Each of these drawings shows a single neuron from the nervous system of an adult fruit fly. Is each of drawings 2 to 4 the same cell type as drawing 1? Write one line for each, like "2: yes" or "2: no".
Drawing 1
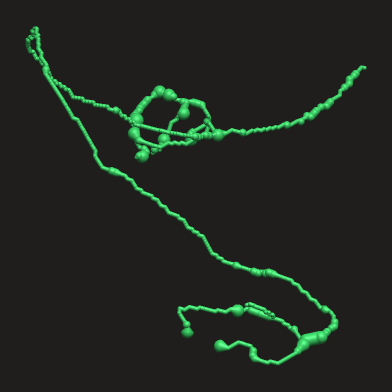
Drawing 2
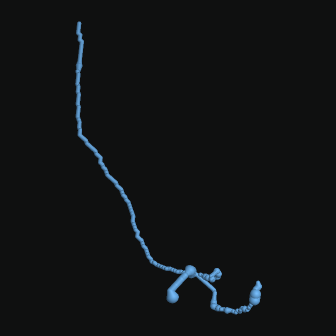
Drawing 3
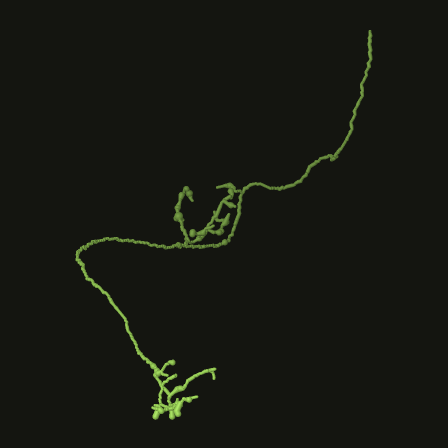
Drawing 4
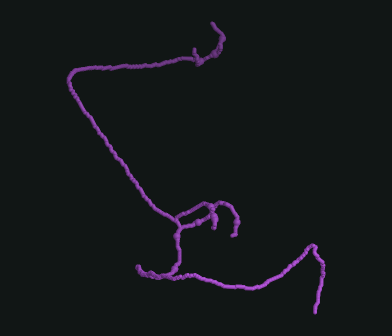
2: yes
3: no
4: yes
